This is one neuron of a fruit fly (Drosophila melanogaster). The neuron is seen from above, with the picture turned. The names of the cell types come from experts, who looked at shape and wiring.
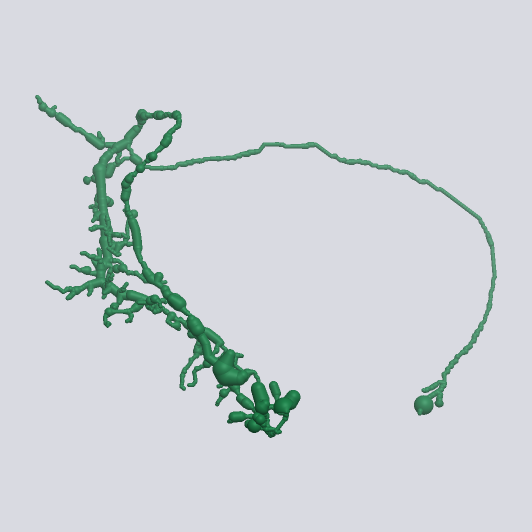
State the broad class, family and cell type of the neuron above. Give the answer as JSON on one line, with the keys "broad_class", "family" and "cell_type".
{"broad_class": "central-brain intrinsic neuron", "family": "hemilineage MD3", "cell_type": "AMMC035"}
